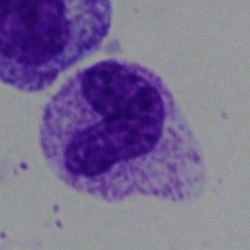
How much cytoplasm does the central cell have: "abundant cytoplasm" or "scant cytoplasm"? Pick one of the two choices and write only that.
Abundant cytoplasm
